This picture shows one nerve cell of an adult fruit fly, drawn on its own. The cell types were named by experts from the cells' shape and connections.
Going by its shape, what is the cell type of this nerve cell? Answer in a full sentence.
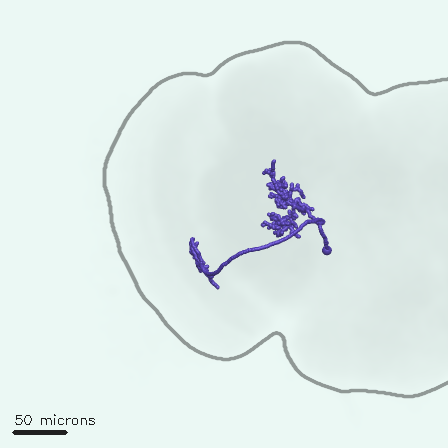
The cell type is MeLo12.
